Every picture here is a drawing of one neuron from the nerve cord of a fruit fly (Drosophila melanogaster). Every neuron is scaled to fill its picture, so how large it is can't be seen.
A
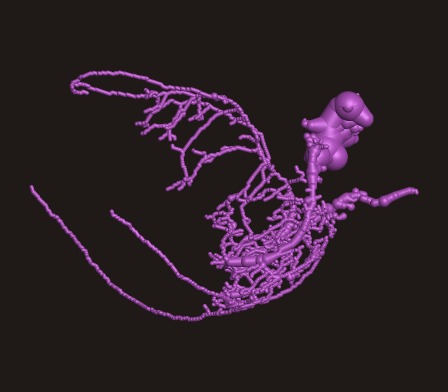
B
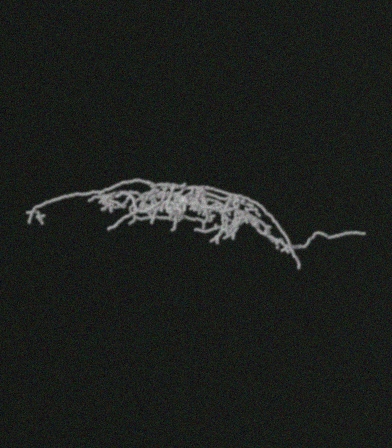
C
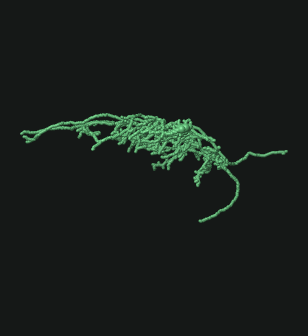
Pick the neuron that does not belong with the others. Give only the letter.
A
